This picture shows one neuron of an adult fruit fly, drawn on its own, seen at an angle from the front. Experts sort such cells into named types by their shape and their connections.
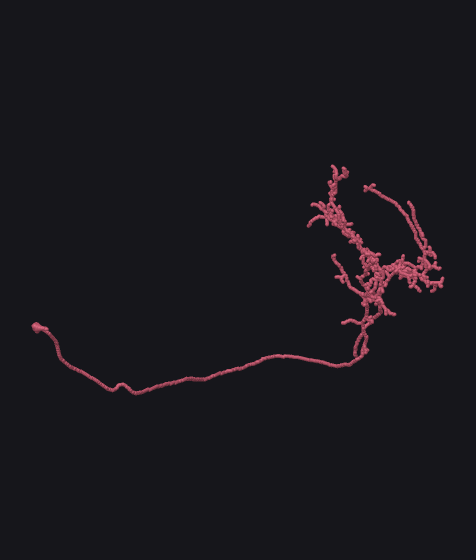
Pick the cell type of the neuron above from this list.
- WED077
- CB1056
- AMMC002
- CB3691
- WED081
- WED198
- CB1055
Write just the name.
CB1056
